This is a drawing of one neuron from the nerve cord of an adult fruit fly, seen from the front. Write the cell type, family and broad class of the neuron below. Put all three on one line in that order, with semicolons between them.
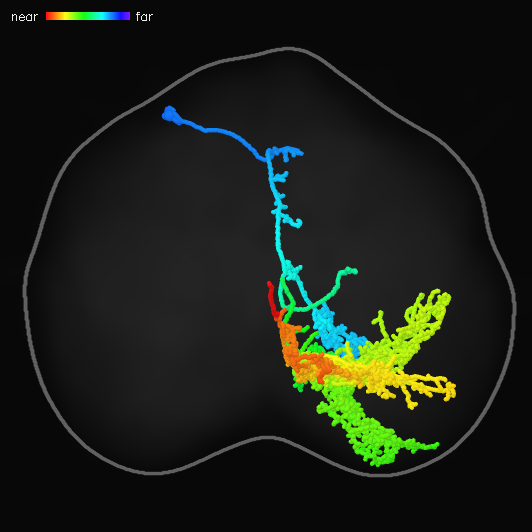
AN09B009; hemilineage 09B; ascending neuron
